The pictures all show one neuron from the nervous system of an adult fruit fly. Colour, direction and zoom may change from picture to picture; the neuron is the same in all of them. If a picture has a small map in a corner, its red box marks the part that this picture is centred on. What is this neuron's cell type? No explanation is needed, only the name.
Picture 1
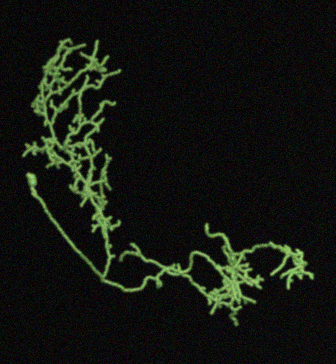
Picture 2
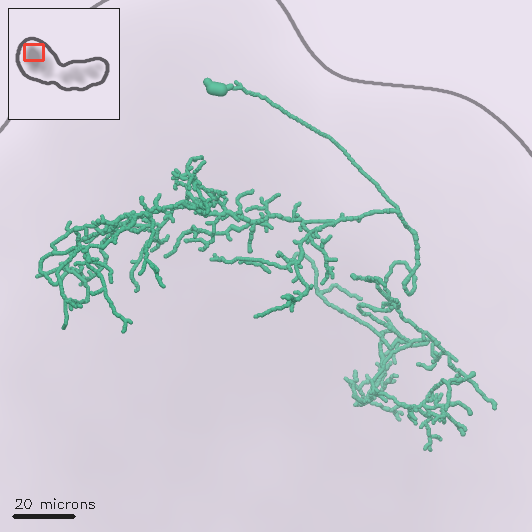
SMP458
